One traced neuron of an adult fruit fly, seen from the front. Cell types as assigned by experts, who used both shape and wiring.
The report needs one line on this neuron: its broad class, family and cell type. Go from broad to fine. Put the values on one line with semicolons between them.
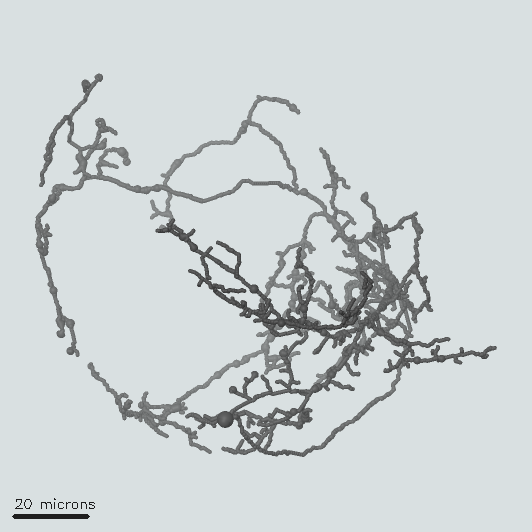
nerve-cord intrinsic neuron; hemilineage 04B; IN04B056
